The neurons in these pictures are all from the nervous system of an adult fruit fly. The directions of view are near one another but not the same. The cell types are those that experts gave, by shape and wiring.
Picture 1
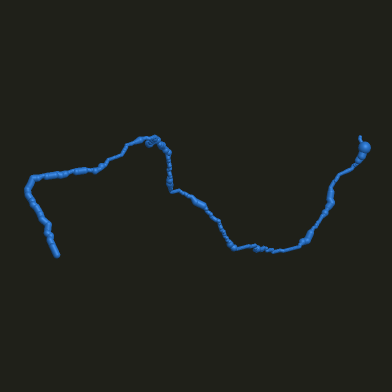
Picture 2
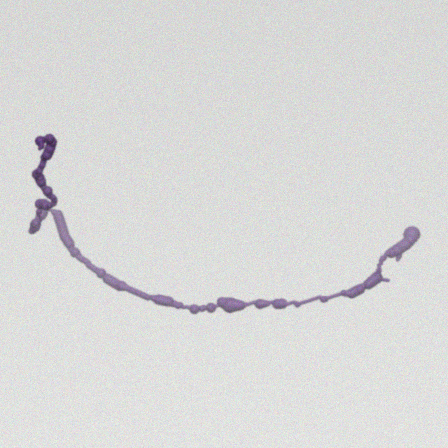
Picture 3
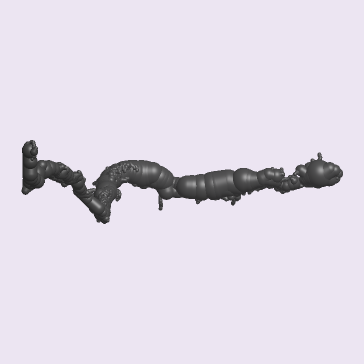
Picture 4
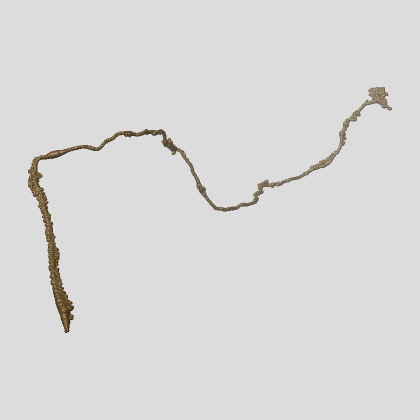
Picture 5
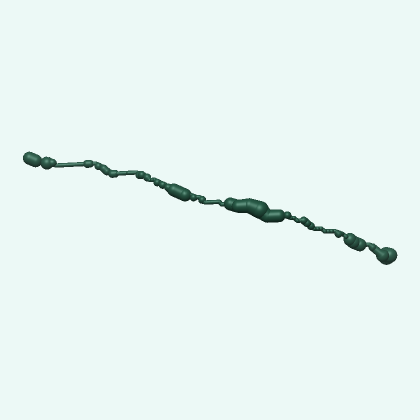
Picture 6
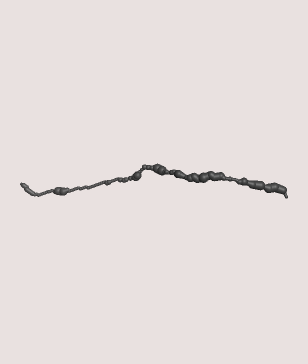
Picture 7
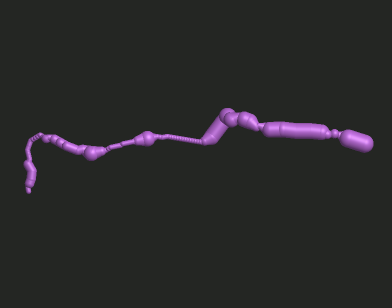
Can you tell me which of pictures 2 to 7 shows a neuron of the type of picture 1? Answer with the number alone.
4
